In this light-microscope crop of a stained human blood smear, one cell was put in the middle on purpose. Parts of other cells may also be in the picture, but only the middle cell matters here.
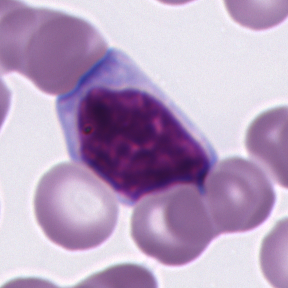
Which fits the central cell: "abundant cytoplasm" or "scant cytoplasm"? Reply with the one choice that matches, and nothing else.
Scant cytoplasm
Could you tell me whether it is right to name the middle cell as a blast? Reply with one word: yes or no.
no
